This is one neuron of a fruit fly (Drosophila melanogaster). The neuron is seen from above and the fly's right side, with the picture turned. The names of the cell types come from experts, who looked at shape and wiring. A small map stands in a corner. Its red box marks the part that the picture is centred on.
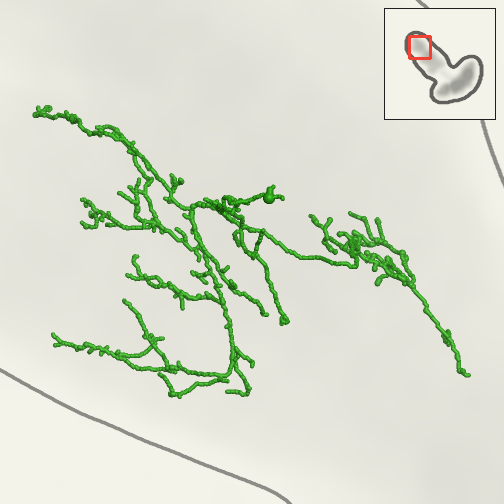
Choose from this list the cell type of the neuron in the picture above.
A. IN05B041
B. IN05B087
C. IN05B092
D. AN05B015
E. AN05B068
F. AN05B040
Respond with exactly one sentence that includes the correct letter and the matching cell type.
What the neuron is, by cell type, is IN05B087, option B.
